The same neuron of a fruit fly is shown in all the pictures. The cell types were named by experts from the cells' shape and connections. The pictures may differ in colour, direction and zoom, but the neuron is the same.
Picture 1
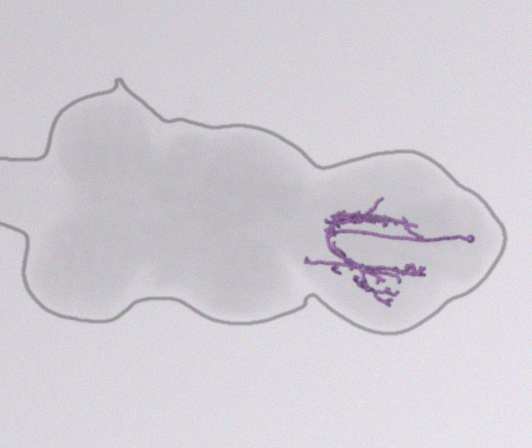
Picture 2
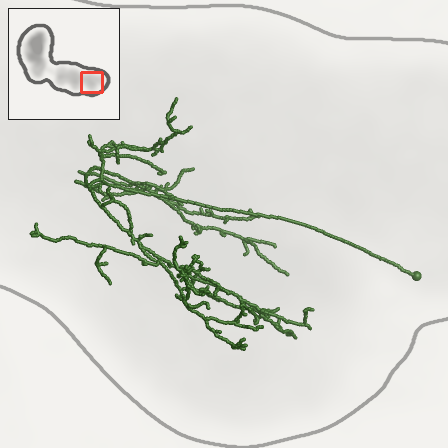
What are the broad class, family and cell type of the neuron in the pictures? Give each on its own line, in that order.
nerve-cord intrinsic neuron
hemilineage 12B
IN12B056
